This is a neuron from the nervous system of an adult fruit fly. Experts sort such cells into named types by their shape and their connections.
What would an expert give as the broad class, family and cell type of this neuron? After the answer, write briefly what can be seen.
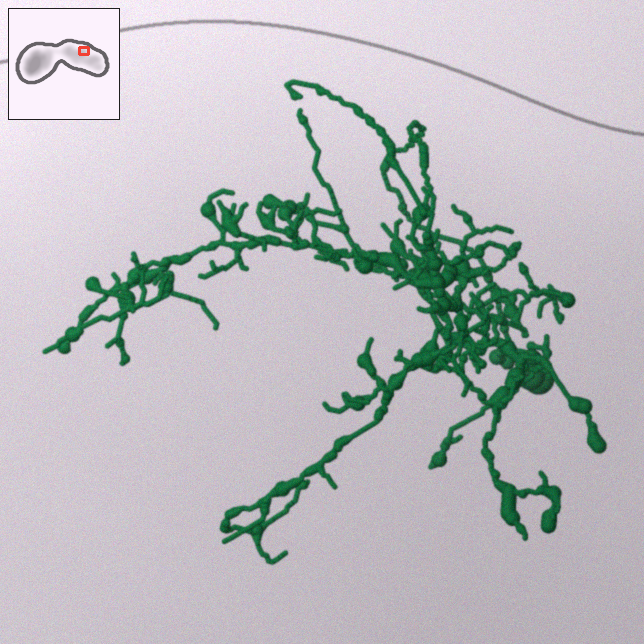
Its broad class is nerve-cord intrinsic neuron. The family is hemilineage 01B. It is of cell type IN01B056. The picture shows dozens of branch ends. In this view it is about as wide as it is tall.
